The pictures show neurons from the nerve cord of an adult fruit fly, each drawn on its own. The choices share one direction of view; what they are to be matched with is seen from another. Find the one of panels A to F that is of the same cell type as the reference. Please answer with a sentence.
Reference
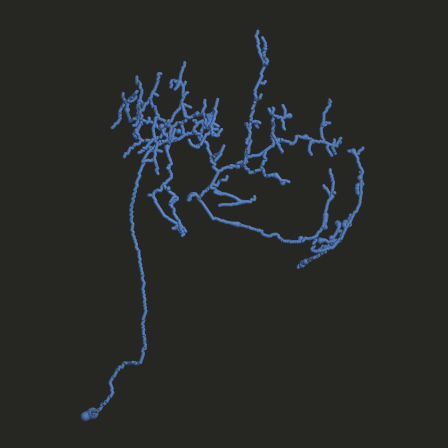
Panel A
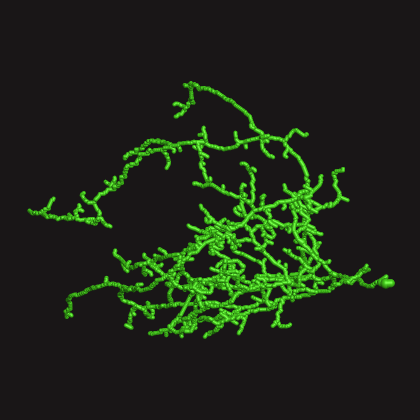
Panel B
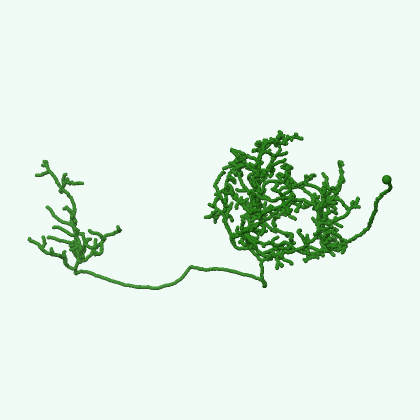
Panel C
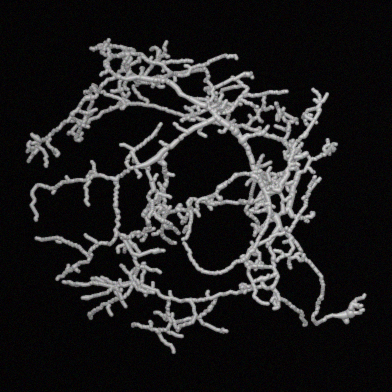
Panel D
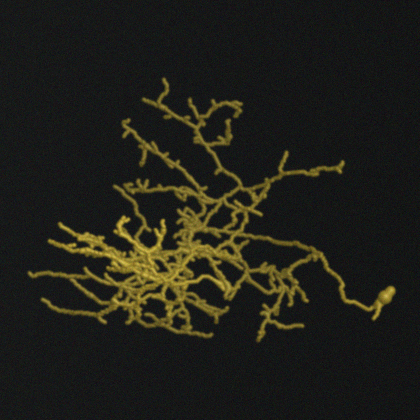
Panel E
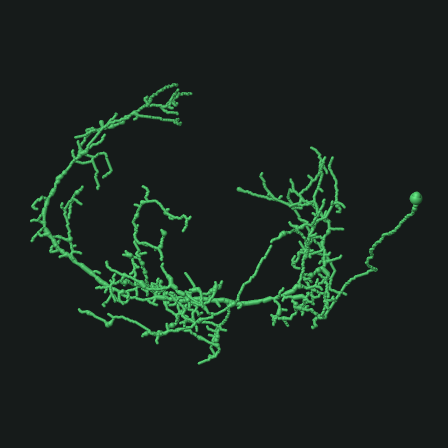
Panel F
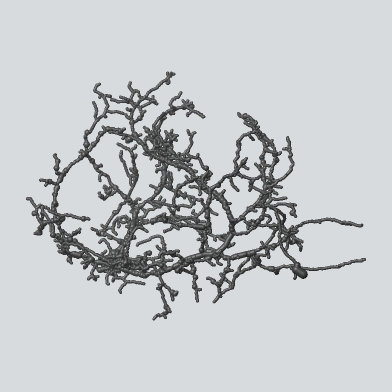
Panel D shows a neuron of the same cell type.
